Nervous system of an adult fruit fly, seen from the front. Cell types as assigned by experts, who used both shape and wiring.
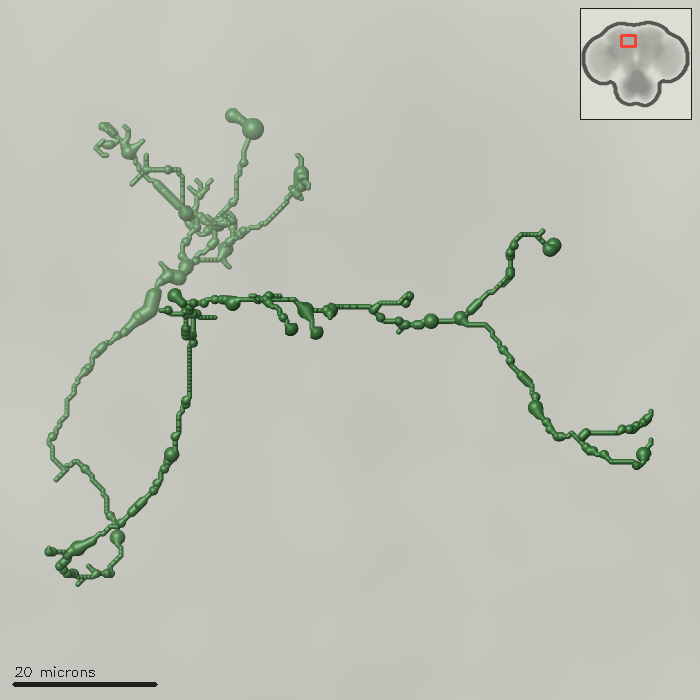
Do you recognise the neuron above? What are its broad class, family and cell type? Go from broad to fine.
central-brain intrinsic neuron; class Kenyon Cell; KCg-m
